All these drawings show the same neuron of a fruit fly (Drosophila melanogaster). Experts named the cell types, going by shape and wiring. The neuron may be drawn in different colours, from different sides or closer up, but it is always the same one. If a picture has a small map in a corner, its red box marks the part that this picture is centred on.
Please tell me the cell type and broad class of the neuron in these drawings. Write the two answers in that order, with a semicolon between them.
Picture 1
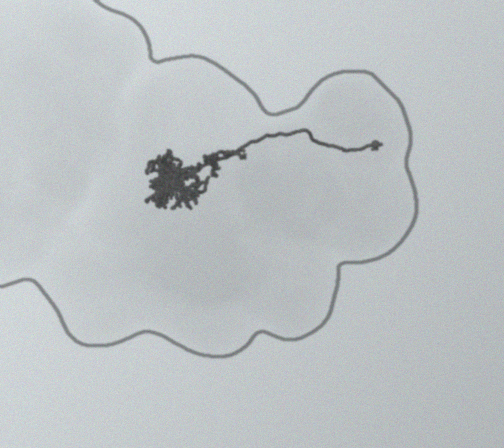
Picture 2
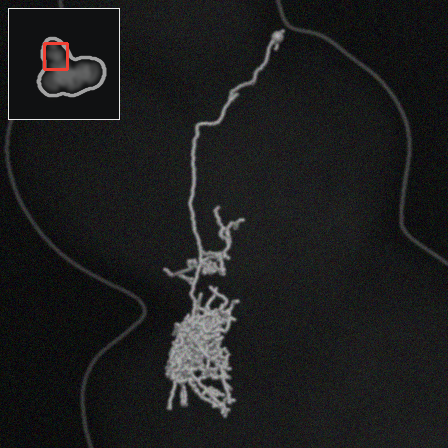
INXXX142; nerve-cord intrinsic neuron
